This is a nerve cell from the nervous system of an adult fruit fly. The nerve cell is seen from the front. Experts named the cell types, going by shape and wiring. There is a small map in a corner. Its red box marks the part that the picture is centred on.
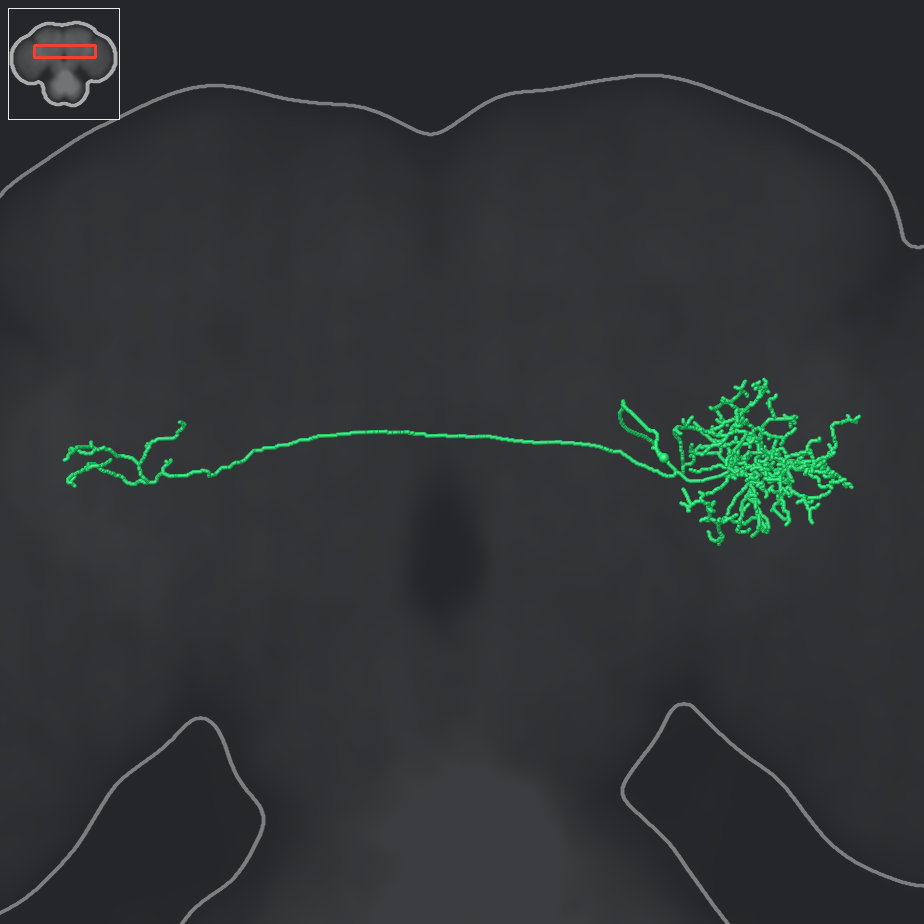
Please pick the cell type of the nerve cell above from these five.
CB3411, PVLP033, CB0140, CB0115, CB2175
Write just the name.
CB0115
